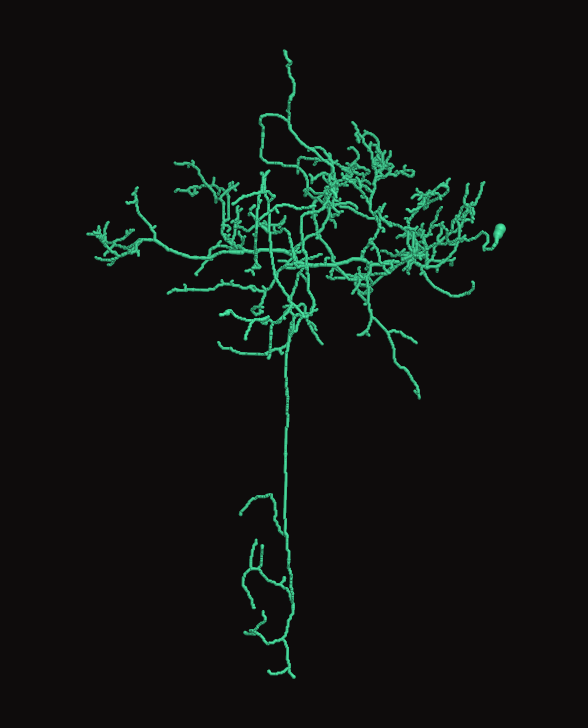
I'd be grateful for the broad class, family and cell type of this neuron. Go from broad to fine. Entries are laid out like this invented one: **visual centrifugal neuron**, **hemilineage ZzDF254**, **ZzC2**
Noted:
**nerve-cord intrinsic neuron**, **hemilineage 17A**, **IN17A042**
